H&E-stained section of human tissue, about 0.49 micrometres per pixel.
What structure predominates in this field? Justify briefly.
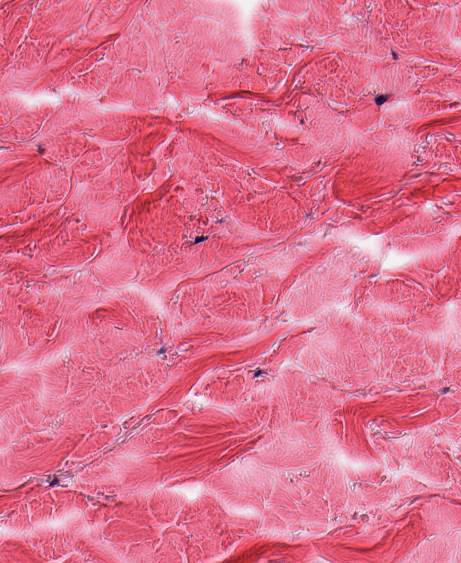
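This field mainly shows dermis. Look at how densely the pink fibre bundles are packed, with little space between them, filling the whole field. They run in many directions, so some are cut lengthwise and others across.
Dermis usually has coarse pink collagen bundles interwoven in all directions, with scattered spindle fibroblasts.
Nuclei are few, small, dark and elongated, each lying alone in a narrow gap between bundles.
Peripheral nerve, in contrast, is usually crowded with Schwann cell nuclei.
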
